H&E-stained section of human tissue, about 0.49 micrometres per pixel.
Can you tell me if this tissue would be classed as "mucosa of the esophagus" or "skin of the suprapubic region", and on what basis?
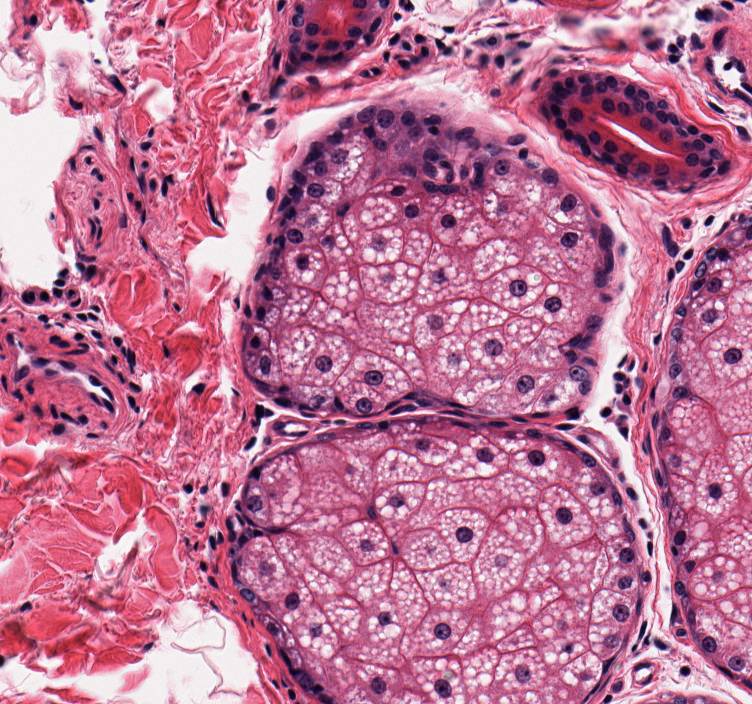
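This is skin of the suprapubic region. Two large rounded lobules lie one above the other in the centre. They are filled with large polygonal sebocytes, pale cytoplasm packed with small clear vacuoles. Each lobule has a thin rim of small cells with dark, flattened nuclei.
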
